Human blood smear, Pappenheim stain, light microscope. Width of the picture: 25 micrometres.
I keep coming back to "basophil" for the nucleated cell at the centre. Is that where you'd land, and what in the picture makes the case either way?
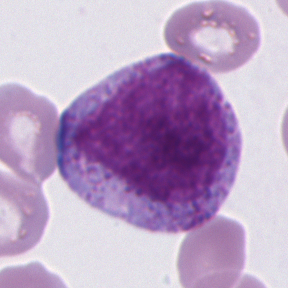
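Take the granules first: fine purple ones are scattered through the cytoplasm.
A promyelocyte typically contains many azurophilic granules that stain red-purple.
So the granules go with promyelocyte.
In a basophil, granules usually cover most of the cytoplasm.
Scattered ones like these count against basophil. Beyond that, the cell is about 16 micrometres across, the nucleus fills about 70% of its area, and the outline is smooth, with no surface projections. The cytoplasm is pale bluish-lilac, a deeper blue along the left edge, and a red cell touches the upper right edge. So basophil doesn't fit; this is a promyelocyte.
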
